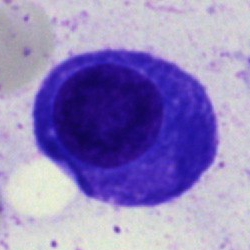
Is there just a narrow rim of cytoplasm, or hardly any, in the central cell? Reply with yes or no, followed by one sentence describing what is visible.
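No. The cytoplasm is abundant and deep blue.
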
